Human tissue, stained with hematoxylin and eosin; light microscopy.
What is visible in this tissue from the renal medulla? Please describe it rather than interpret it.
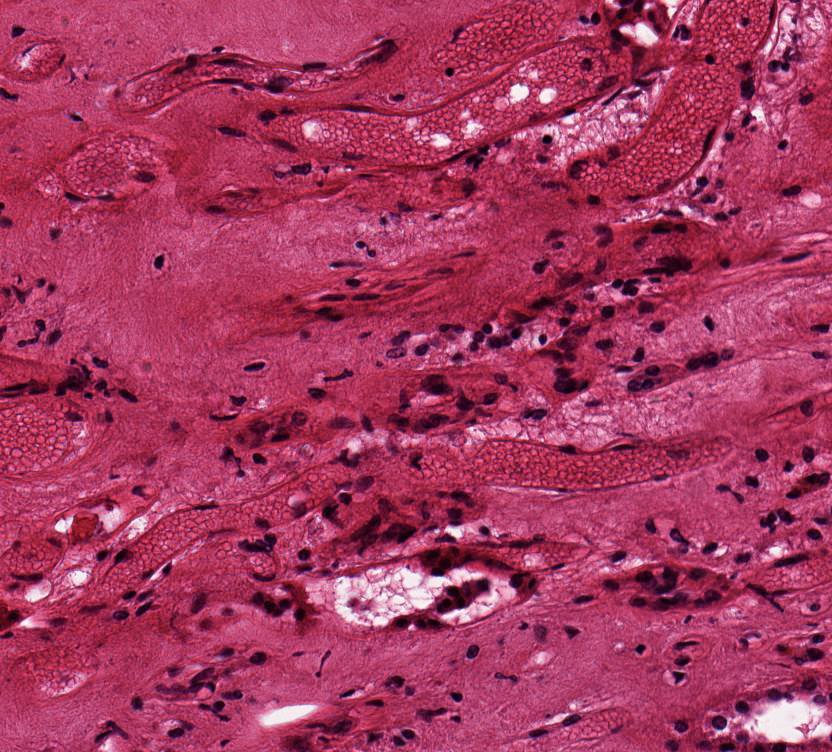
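Bundles packed with many small round profiles with pale centres; honeycomb look. Lower centre: pale, bubbly, vacuolated patch, edged by clustered dark nuclei. Upper field: a few small round clear holes within the bundles. No epithelium or glands anywhere in the field.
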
